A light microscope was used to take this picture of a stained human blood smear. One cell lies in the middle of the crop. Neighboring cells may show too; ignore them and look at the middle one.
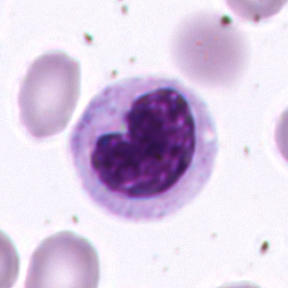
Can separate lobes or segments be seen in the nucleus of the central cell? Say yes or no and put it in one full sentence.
No, there is one compact round, oval or kidney-shaped nucleus, not separate lobes.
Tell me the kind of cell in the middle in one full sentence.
Framed in the middle of the crop is a band neutrophil.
